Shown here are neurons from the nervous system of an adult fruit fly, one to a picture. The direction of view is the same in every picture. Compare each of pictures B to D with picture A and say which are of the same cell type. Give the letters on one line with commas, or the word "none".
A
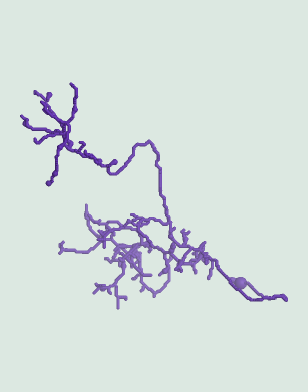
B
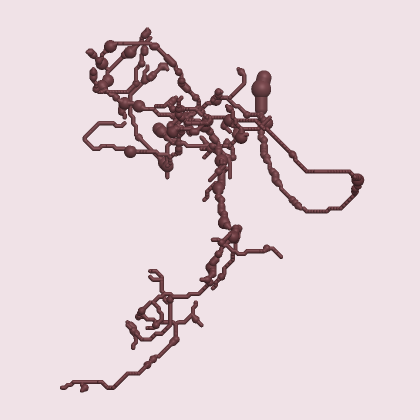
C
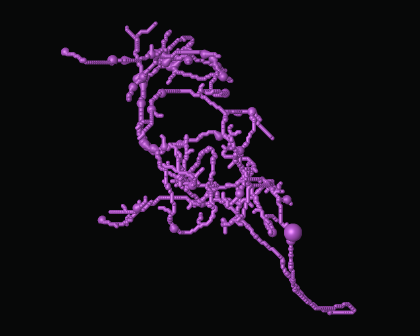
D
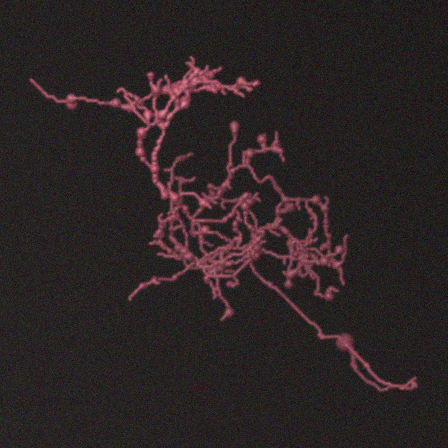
none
